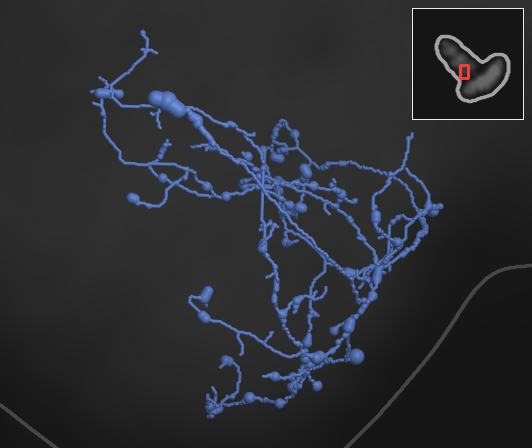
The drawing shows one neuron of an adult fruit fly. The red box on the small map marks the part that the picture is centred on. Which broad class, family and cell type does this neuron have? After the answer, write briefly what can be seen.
This is a nerve-cord intrinsic neuron. The family is hemilineage 09A. It is of cell type IN09A069. The picture shows dozens of branch ends. In this view it is about as wide as it is tall.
